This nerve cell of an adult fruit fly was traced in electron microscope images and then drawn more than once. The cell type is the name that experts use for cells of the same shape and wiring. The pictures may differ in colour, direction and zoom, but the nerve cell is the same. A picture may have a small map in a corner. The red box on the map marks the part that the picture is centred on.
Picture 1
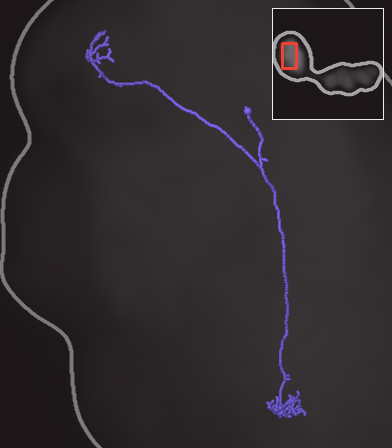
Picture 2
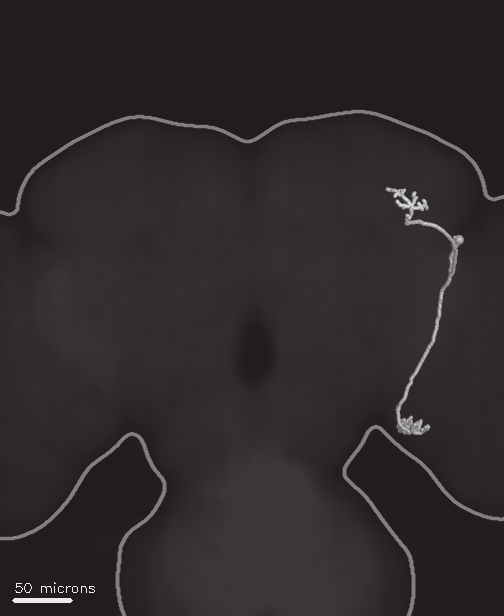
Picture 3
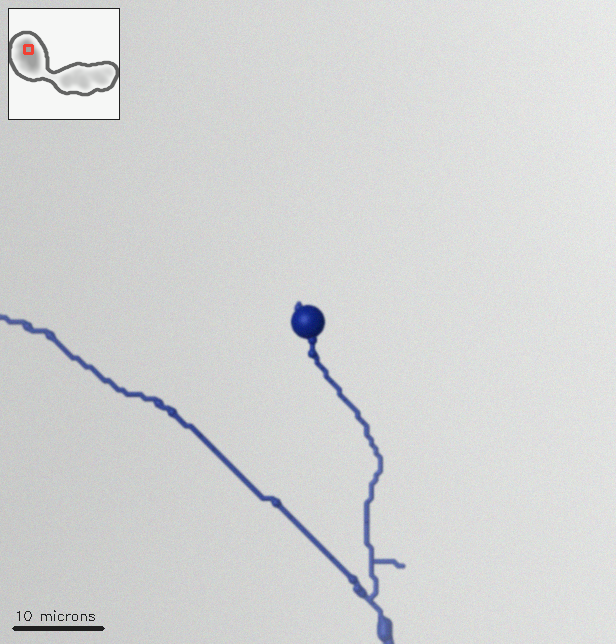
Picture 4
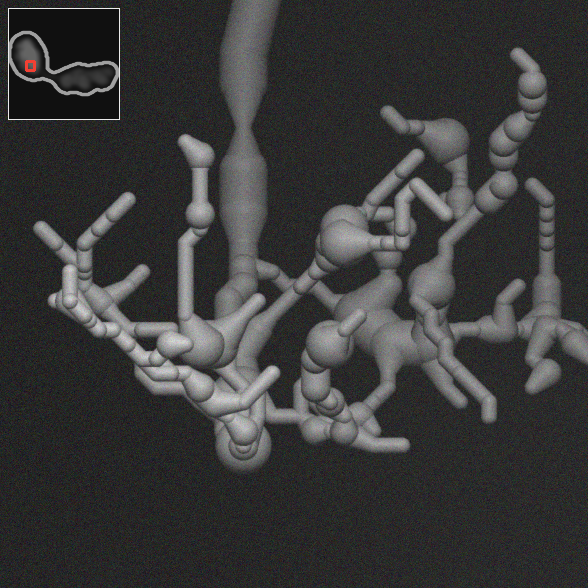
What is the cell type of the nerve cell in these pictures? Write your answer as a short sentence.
The cell type is LC10c-2.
